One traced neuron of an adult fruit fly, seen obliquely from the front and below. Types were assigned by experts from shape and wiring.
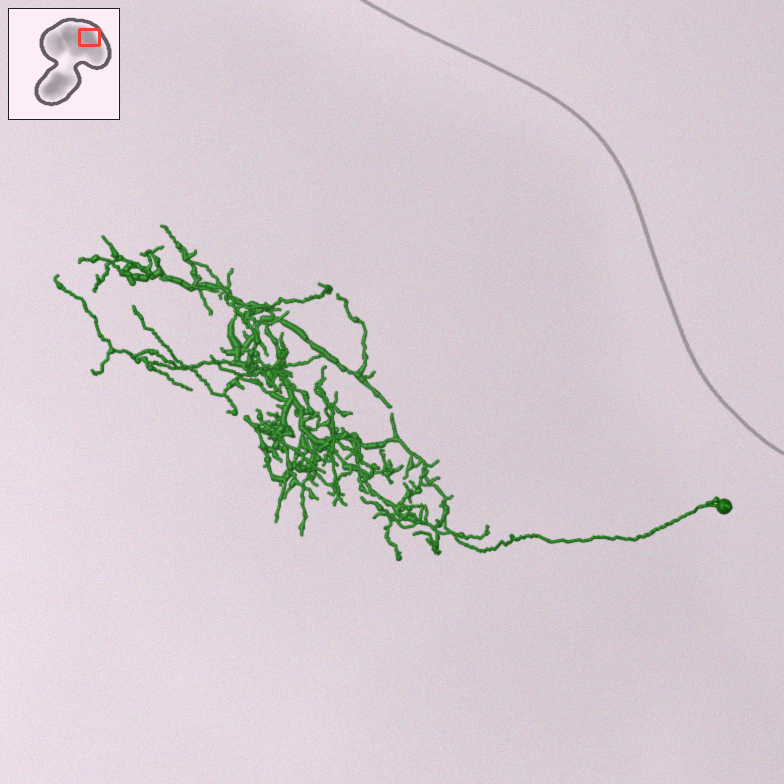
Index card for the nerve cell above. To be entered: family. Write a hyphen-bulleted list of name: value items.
- family: hemilineage SLPpl3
